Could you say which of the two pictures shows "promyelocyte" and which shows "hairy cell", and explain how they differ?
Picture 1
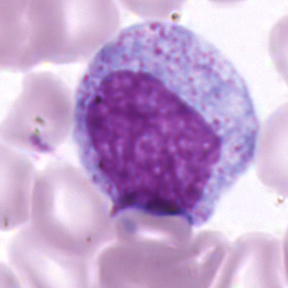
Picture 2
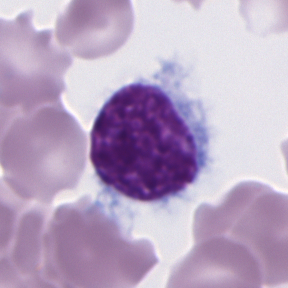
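Promyelocyte: picture 1. Hairy cell: picture 2. Edge: promyelocyte roughly round and smooth; hairy cell ragged, with fine hair-like cytoplasmic projections.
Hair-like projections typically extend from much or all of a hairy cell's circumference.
Granules: fine reddish-purple granules scattered through the promyelocyte cytoplasm; no coarse purple granules in the hairy cell cytoplasm. Cytoplasm colour: pale greyish blue in the promyelocyte, pale blue in the hairy cell.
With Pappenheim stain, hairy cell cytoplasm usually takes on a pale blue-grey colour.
Hairy cell nucleus: chromatin dark purple, mottled with lighter patches rather than evenly smooth; no distinct nucleolus.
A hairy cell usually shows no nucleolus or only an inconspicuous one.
Promyelocyte: no cytoplasmic vacuoles; a red cell presses against its lower edge. Hairy cell: red cells all around, none overlapping its nucleus.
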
